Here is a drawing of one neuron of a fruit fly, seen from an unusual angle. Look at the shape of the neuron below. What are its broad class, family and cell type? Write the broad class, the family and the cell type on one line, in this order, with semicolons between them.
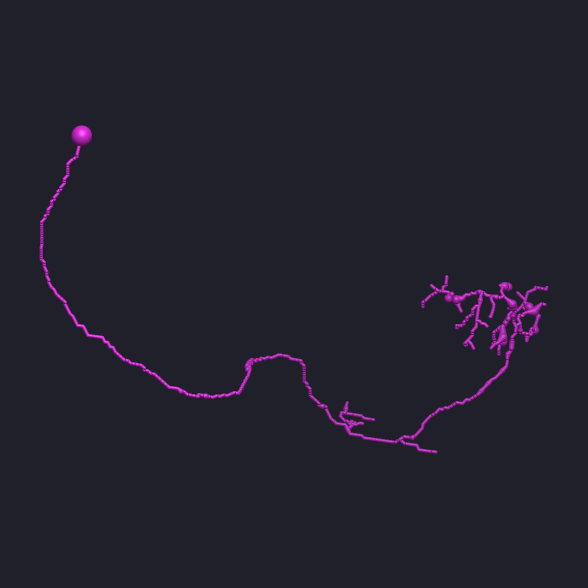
central-brain intrinsic neuron; class CX; vDeltaM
